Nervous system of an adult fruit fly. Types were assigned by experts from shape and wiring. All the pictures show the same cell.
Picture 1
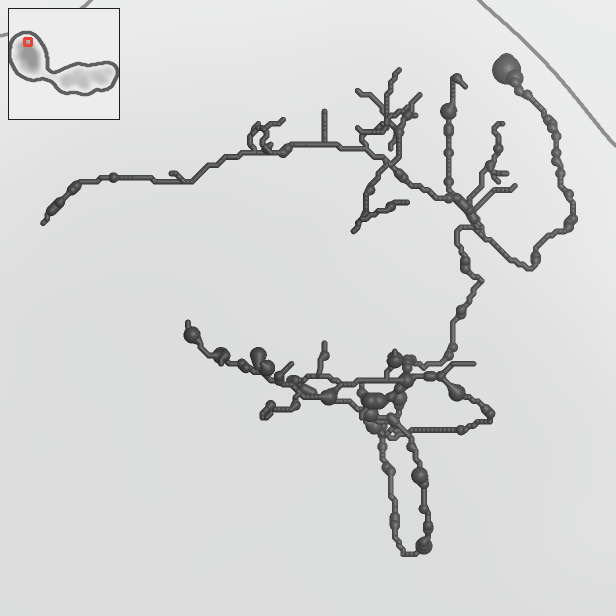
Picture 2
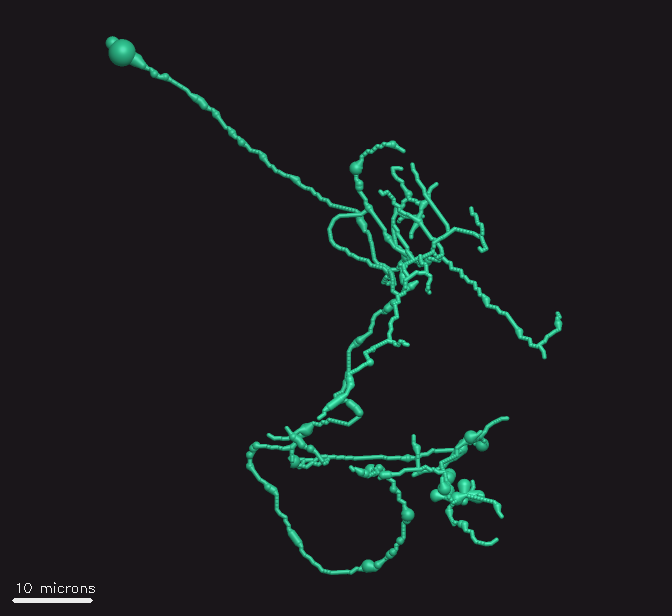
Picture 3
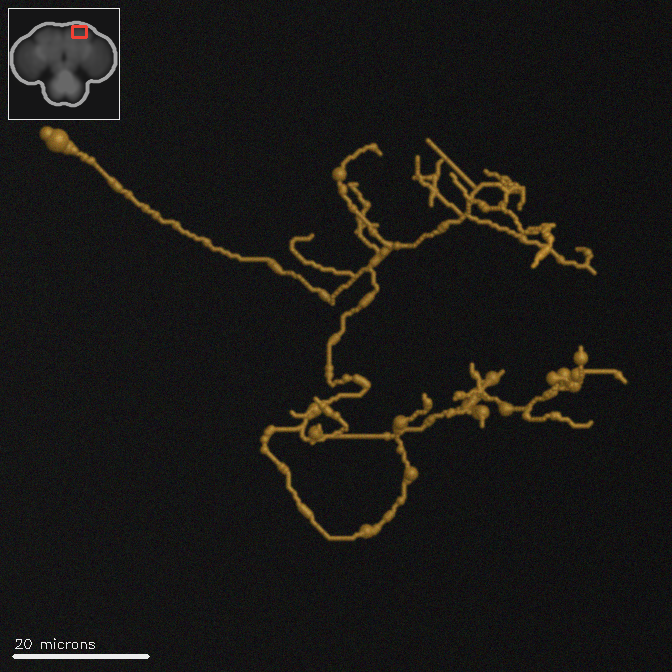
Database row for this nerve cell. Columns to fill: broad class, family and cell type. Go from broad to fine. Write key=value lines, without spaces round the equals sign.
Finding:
broad_class=central-brain intrinsic neuron
family=hemilineage SLPpm1
cell_type=CB4131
